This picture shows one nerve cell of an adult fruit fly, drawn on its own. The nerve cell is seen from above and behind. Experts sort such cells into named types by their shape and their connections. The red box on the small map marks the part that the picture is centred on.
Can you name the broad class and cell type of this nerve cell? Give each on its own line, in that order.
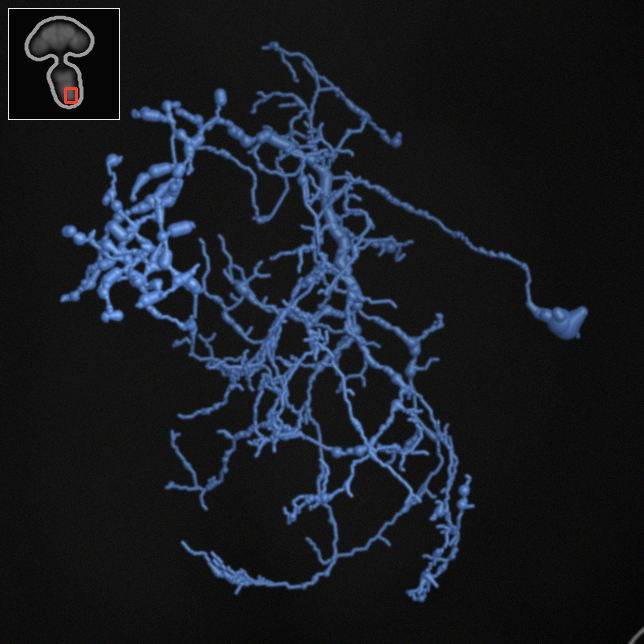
nerve-cord intrinsic neuron
INXXX353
